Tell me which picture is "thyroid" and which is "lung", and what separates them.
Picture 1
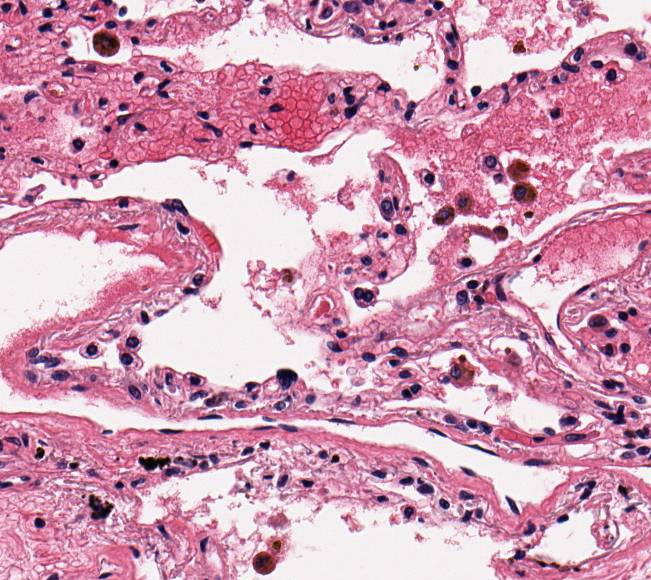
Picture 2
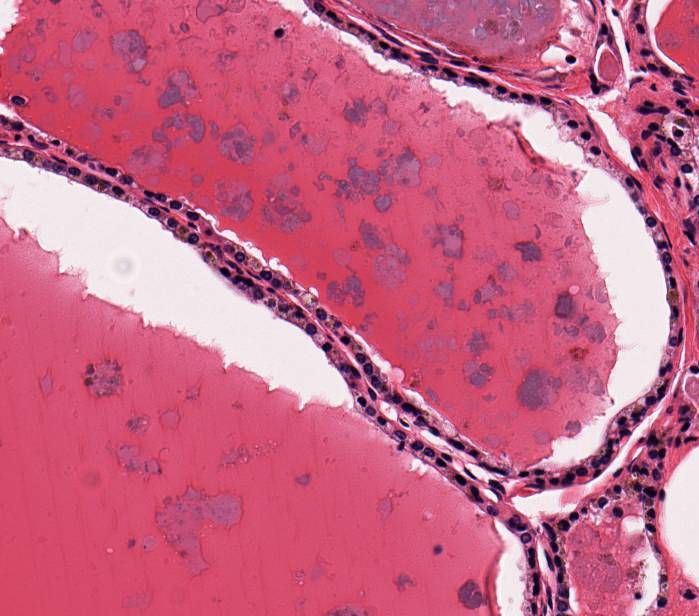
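Picture 1's the lung, picture 2's the thyroid. The lung field is thin, branching fibrous walls separating irregular open spaces, and the walls are lined by flattened cells with thin, elongated dark nuclei. Many of the spaces, especially across the top and to the right, are full of pale pink, finely bubbly material, with a tight cluster of red blood cells sitting in it in the upper centre.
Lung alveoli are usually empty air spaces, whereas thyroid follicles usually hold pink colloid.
In the thyroid, two very large follicles filled with pink colloid take up most of the field, with smaller ones along the right edge and lower right. The colloid edge is finely serrated where it borders the clear gap, the stroma between follicles is down to thin strands carrying small vessels, and there are no lymphoid cell aggregates anywhere.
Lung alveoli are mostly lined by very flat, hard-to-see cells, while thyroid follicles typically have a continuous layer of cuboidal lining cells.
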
